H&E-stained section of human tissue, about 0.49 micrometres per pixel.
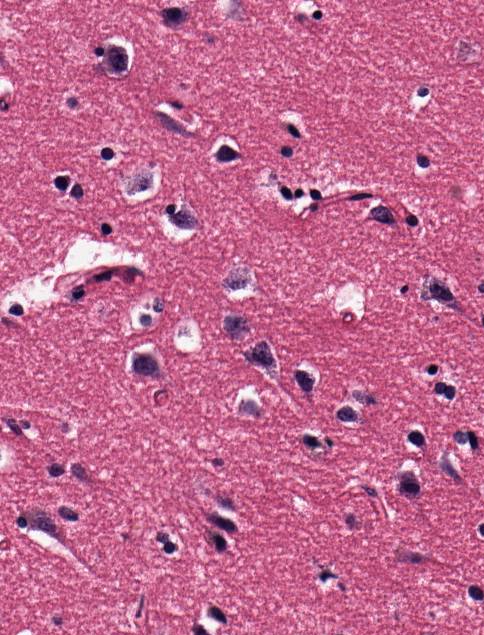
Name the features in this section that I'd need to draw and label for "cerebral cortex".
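In this section of cerebral cortex, scattered cells lie in a pink, finely granular neuropil that fills the whole field.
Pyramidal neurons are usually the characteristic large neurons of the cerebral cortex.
The neurons with triangular cell bodies, scattered throughout, would go with that, I think. Several of the neurons in the centre have dark, angular cell bodies. Among the neurons there are small, round, dark glial nuclei with no visible cytoplasm.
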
